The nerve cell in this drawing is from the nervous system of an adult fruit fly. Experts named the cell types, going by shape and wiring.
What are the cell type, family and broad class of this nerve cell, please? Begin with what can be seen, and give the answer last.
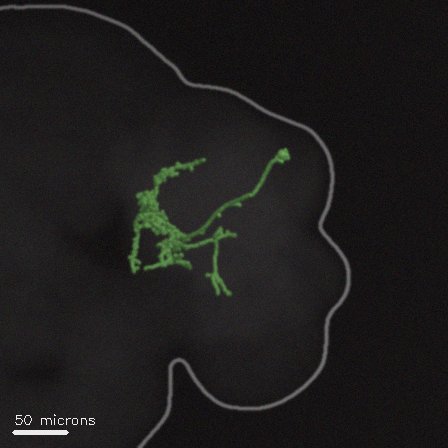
From left to right in the picture it spans about 150 microns. As drawn here it is about as wide as it is tall. Its cell type is vMS12_a. The family is hemilineage 12A. Its broad class is nerve-cord intrinsic neuron.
